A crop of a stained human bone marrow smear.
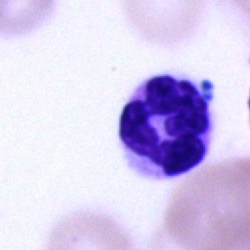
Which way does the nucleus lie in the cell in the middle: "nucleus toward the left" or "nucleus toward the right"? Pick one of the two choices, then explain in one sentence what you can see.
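Nucleus toward the right. The cytoplasm is a scant pale lilac rim, widest at the lower left.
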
